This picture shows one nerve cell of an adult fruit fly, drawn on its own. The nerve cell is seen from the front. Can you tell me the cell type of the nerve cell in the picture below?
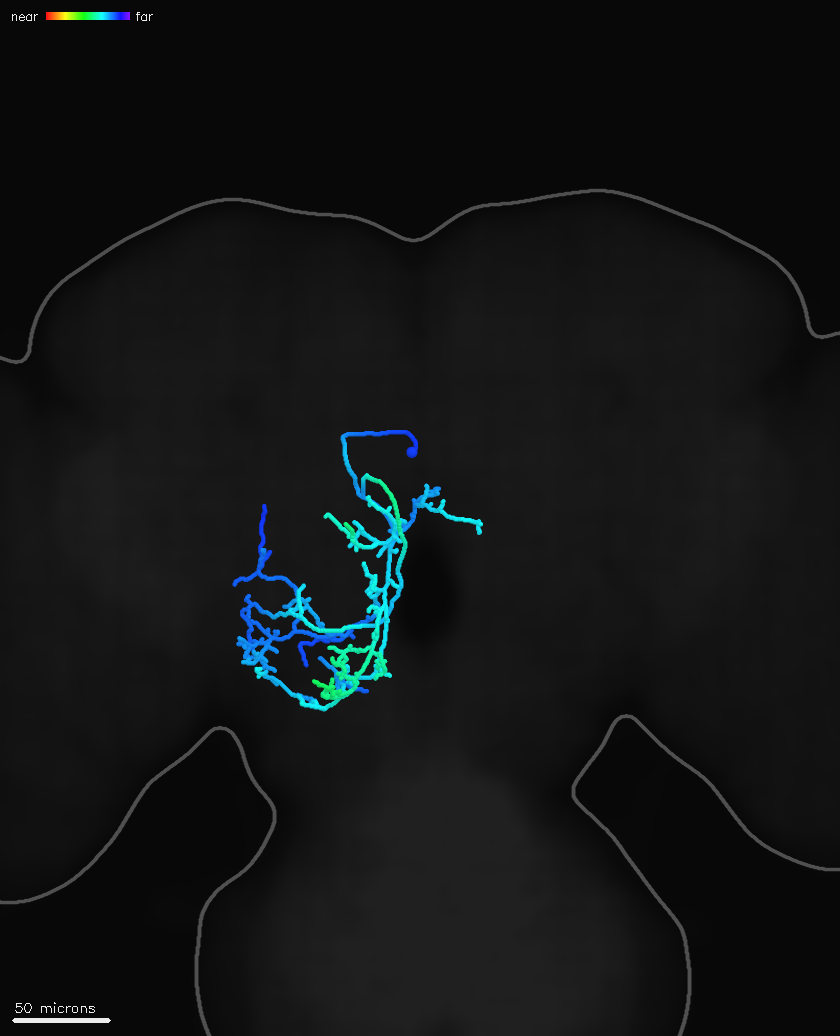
CB2270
